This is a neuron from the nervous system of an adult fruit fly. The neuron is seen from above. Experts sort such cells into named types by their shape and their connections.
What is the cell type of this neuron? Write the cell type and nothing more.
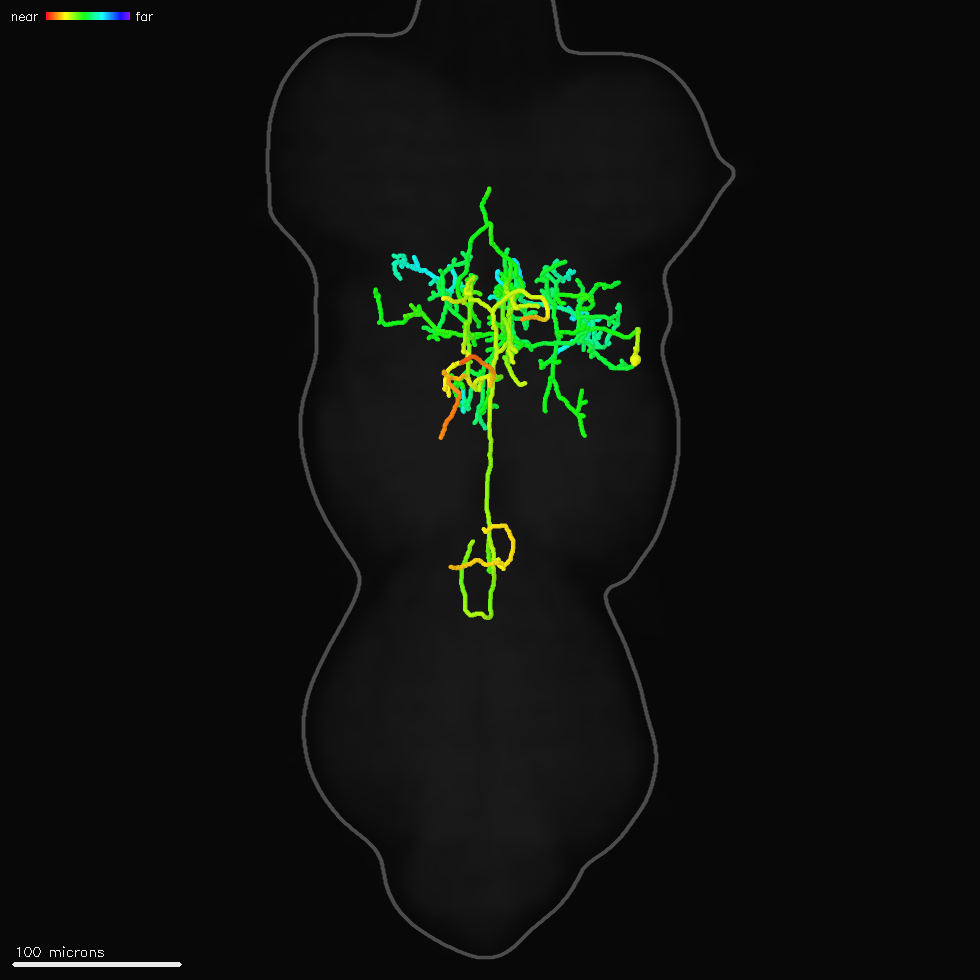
IN17A040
